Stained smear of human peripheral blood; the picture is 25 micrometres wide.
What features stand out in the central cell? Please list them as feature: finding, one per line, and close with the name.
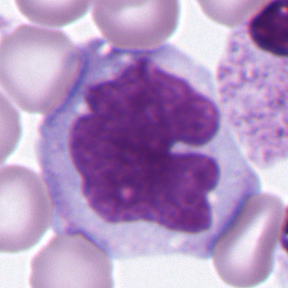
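Nucleus: folded, deep notches cut into its right side
Chromatin: finely textured, not gathered into coarse dark clumps
Cytoplasm amount: abundant, on all sides of the nucleus
Cytoplasm colour: pale grey-blue
Cell: monocyte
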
